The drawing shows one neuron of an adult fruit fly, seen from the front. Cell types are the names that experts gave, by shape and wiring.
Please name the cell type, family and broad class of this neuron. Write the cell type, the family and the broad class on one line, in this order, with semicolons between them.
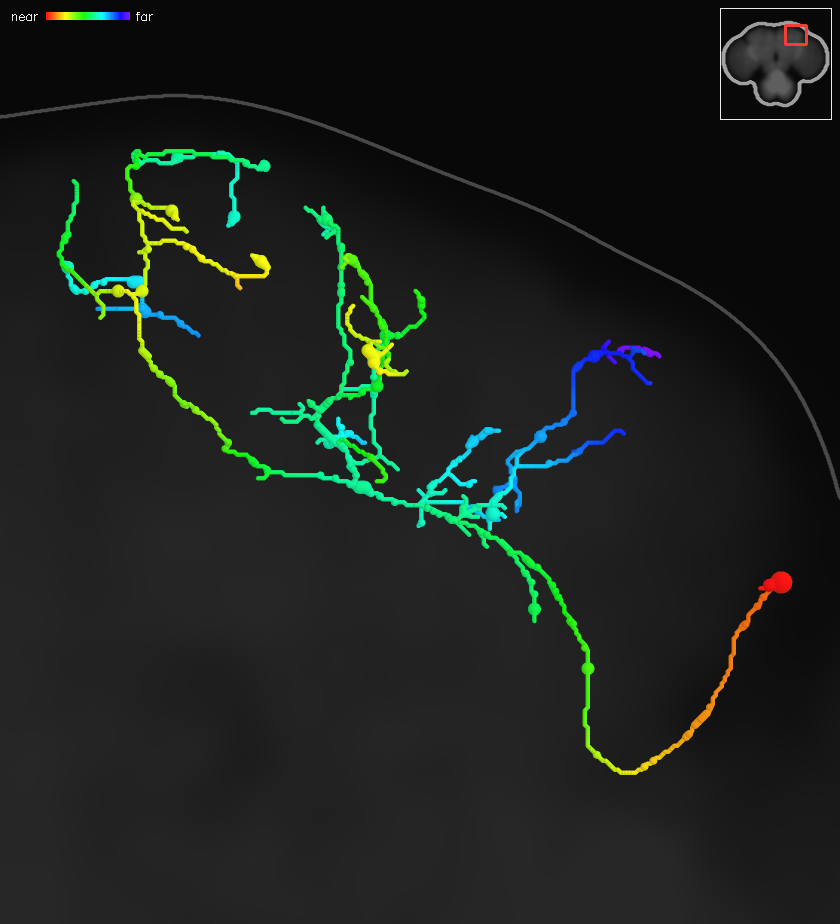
CB1442; hemilineage LHa1; central-brain intrinsic neuron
